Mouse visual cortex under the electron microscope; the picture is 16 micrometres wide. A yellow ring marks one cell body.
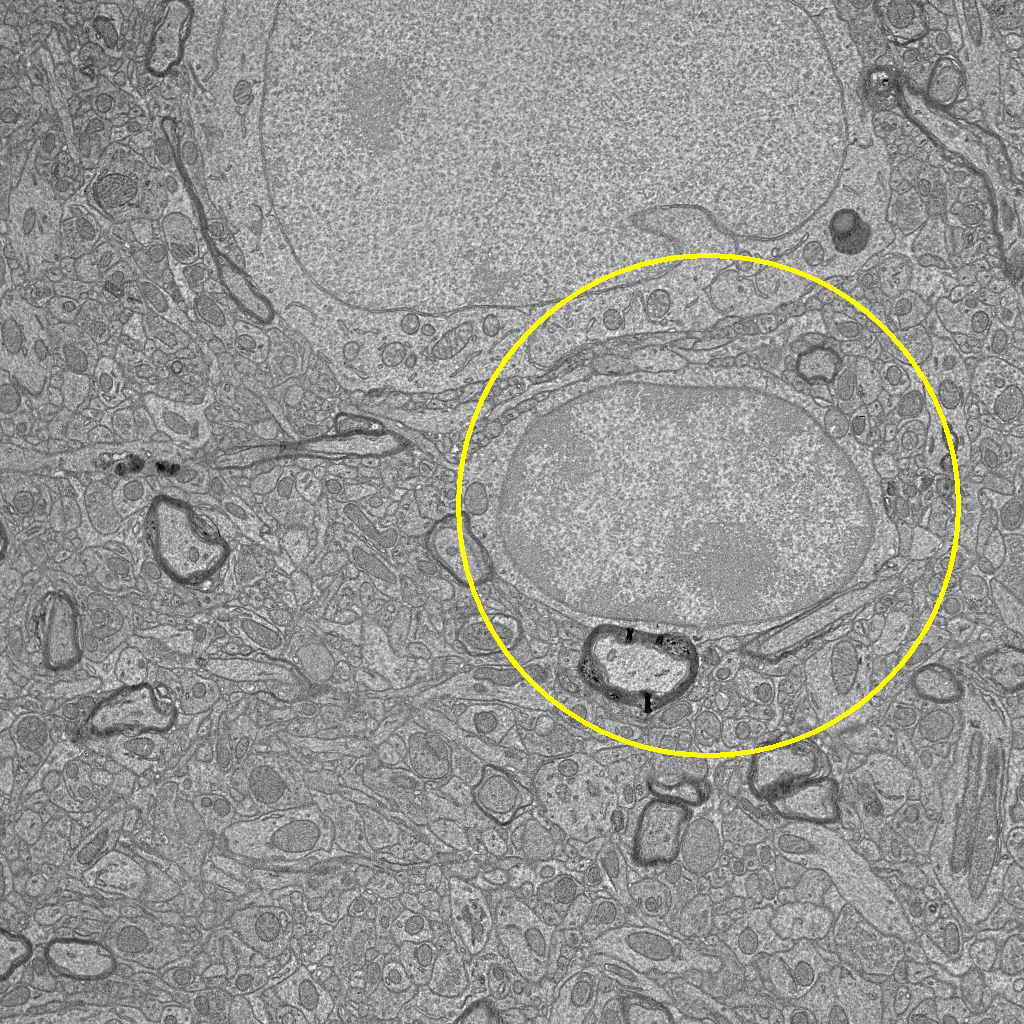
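Oligodendrocyte: the ringed cell in this electron micrograph of mouse visual cortex. Its nucleus is a broad oval, longer from side to side than from top to bottom. The nuclear envelope runs smoothly, with no deep folds or indentations. No distinct nucleolus is visible in the nucleus. The pale rim of cytoplasm contains no stacked rough endoplasmic reticulum.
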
